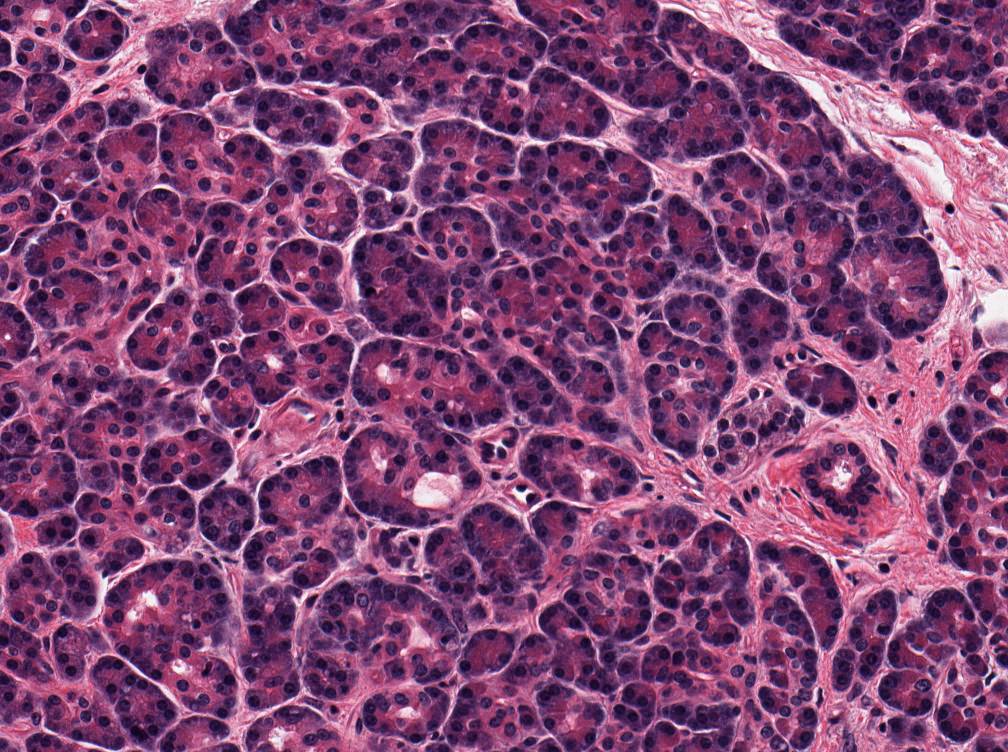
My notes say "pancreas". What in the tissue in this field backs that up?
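Most of the field, as I look across it, is closely packed rounded acinar units, with only thin strands of connective tissue between them.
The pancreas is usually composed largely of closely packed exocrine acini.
So these crowded acini sit well with pancreas. In the acinar cells, the round dark nuclei lie toward the outer edge of each unit, and the cytoplasm nearer the centre is pink to purple and finely granular. Now, right of centre, there is a small duct with an open lumen, wrapped in a cuff of pink fibrous tissue.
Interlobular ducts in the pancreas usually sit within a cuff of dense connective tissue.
This duct and its cuff agree with that too.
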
